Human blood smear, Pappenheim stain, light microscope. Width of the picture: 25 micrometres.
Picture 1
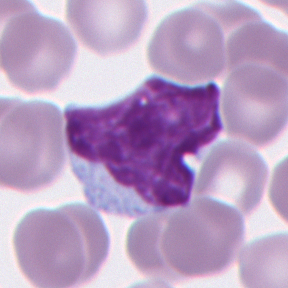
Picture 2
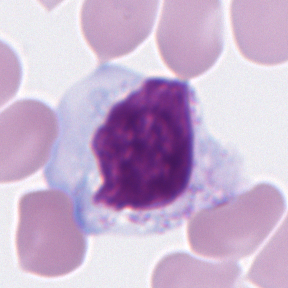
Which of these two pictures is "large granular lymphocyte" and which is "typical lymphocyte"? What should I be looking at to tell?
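Picture 1: typical lymphocyte. Picture 2: large granular lymphocyte. Picture 1: nucleus fills most of the cell, with a sharp notch on its right side; chromatin dark purple, coarsely clumped; cytoplasm pale blue. Picture 2: nucleus about 12 by 9 micrometres, off-centre toward the upper right, edge uneven and notched on its left side; dark purple chromatin coarsely clumped, paler streaks between the clumps. Picture 2 cytoplasm: fine reddish-purple granules, most numerous below the nucleus.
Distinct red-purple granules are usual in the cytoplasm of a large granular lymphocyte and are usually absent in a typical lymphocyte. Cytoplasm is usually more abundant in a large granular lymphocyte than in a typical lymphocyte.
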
